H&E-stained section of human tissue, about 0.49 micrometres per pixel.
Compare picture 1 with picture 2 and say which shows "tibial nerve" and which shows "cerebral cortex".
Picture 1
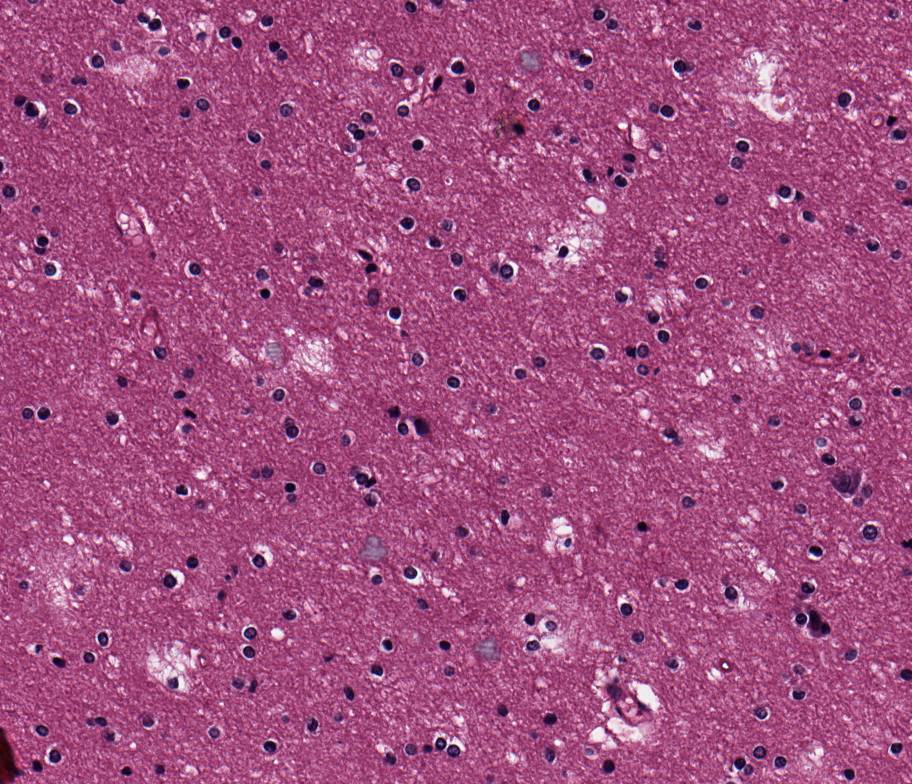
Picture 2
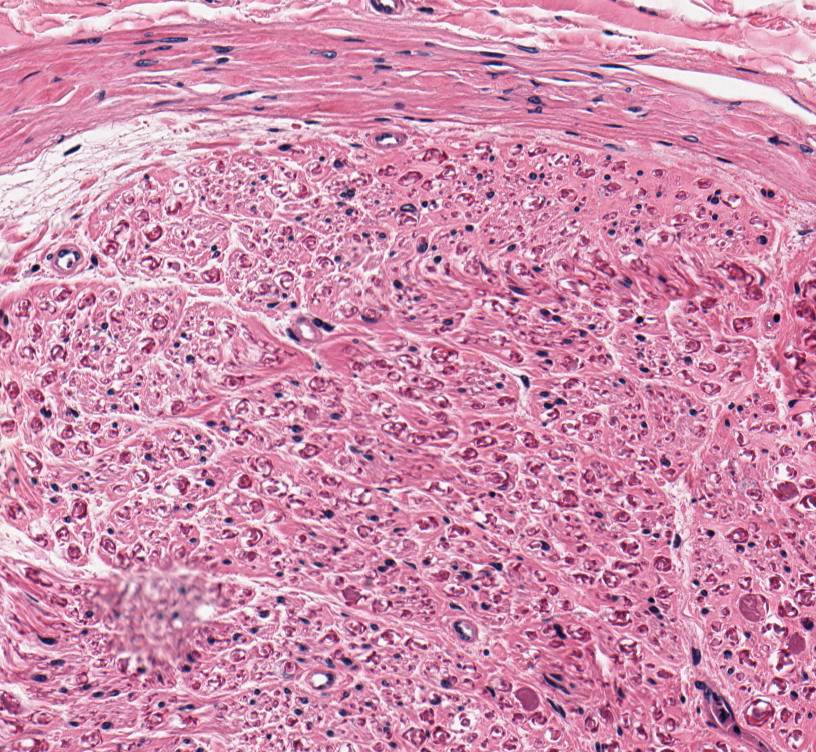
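In this pair, picture 1 is cerebral cortex and picture 2 is tibial nerve. Picture 1 is a finely granular pink matrix throughout, with scattered nuclei and no organised layers or units. Its nuclei are mostly small, round and dark, spread fairly evenly, and many sit within a clear halo rather than visible pink cytoplasm. Picture 2 is instead mostly a large compact bundle of small round profiles cut in cross-section, with a band of dense fibrous tissue along the top and thin pale septa dividing it into many small irregular groups. Many profiles have a pink centre inside a pale clear halo, and small dark ovoid nuclei lie scattered between them, far fewer than the profiles.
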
